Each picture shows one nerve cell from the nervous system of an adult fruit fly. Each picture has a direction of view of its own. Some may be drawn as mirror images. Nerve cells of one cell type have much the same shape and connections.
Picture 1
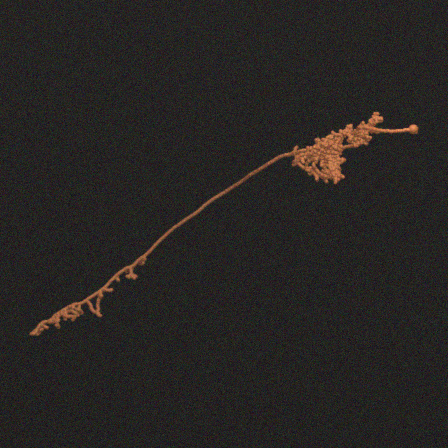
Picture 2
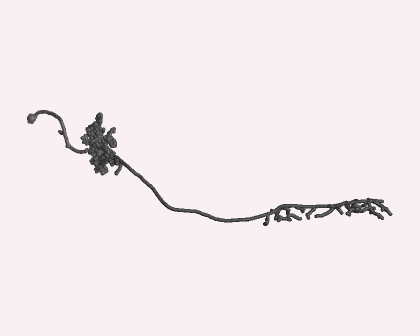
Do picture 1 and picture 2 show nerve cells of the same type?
no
